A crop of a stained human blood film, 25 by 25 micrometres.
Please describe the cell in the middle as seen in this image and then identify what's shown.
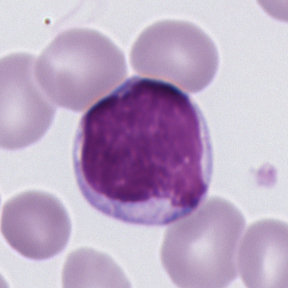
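Outline smooth and round; cell about 13 micrometres across. Nucleus fills about 80% of the cell's area. Cytoplasm pale blue, its rim widest below the nucleus. No granules visible in the cytoplasm. Cell: large granular lymphocyte.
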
